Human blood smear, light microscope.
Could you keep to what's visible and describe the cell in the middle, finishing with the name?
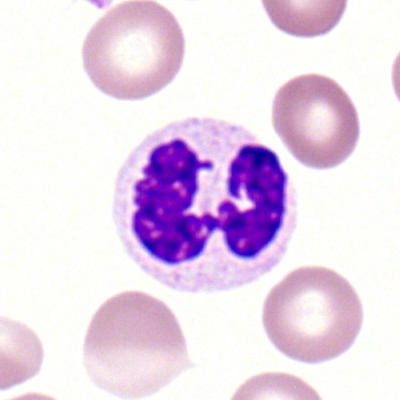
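Looking first at the nucleus, I count two large lobes lying side by side. Near the bottom they are joined by a narrow connection. The cytoplasm is pale pinkish-lilac, and I can make out fine, faint granules in it. This is a segmented neutrophil.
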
